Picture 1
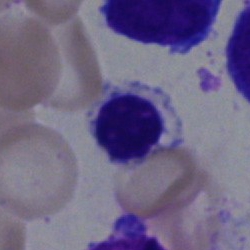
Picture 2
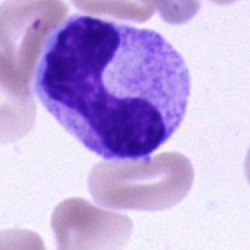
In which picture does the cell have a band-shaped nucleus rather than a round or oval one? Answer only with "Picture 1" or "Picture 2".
Picture 2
